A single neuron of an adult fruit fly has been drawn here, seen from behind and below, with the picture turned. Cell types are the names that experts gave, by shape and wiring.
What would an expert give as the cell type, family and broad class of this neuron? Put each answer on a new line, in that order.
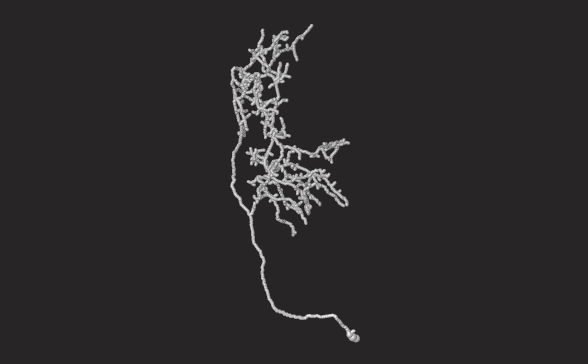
SLP340
hemilineage SLPpl3
central-brain intrinsic neuron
